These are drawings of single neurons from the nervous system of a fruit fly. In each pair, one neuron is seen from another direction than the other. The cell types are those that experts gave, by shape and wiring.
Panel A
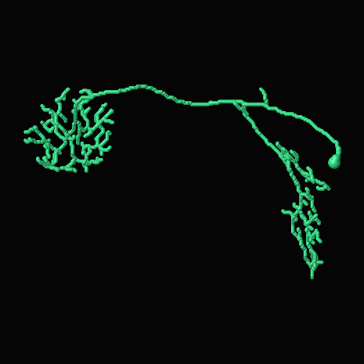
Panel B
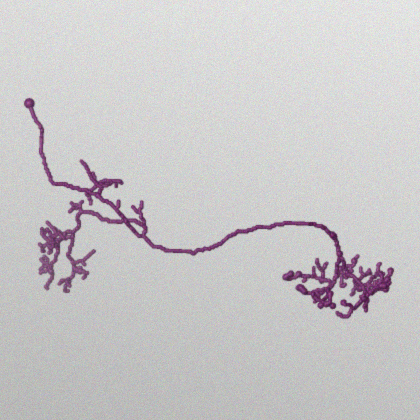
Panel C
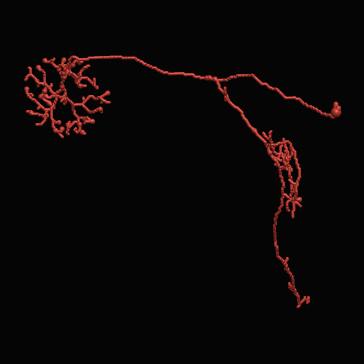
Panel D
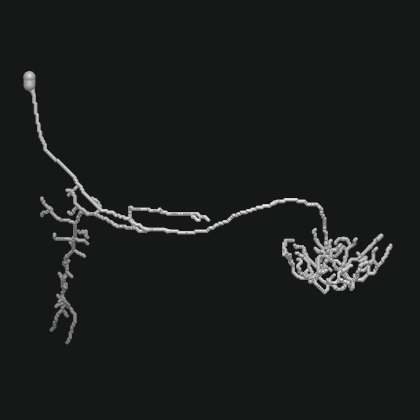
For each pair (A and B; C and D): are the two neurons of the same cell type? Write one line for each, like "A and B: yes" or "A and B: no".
A and B: no
C and D: no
